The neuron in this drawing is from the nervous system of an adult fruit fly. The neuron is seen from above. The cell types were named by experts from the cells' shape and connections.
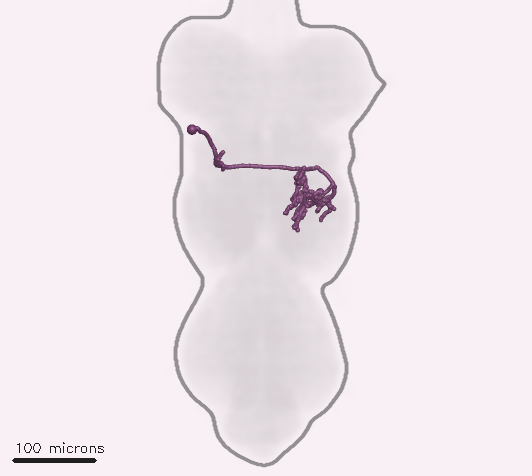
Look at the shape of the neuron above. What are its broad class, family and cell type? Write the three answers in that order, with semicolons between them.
nerve-cord intrinsic neuron; hemilineage 01A; IN01A076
